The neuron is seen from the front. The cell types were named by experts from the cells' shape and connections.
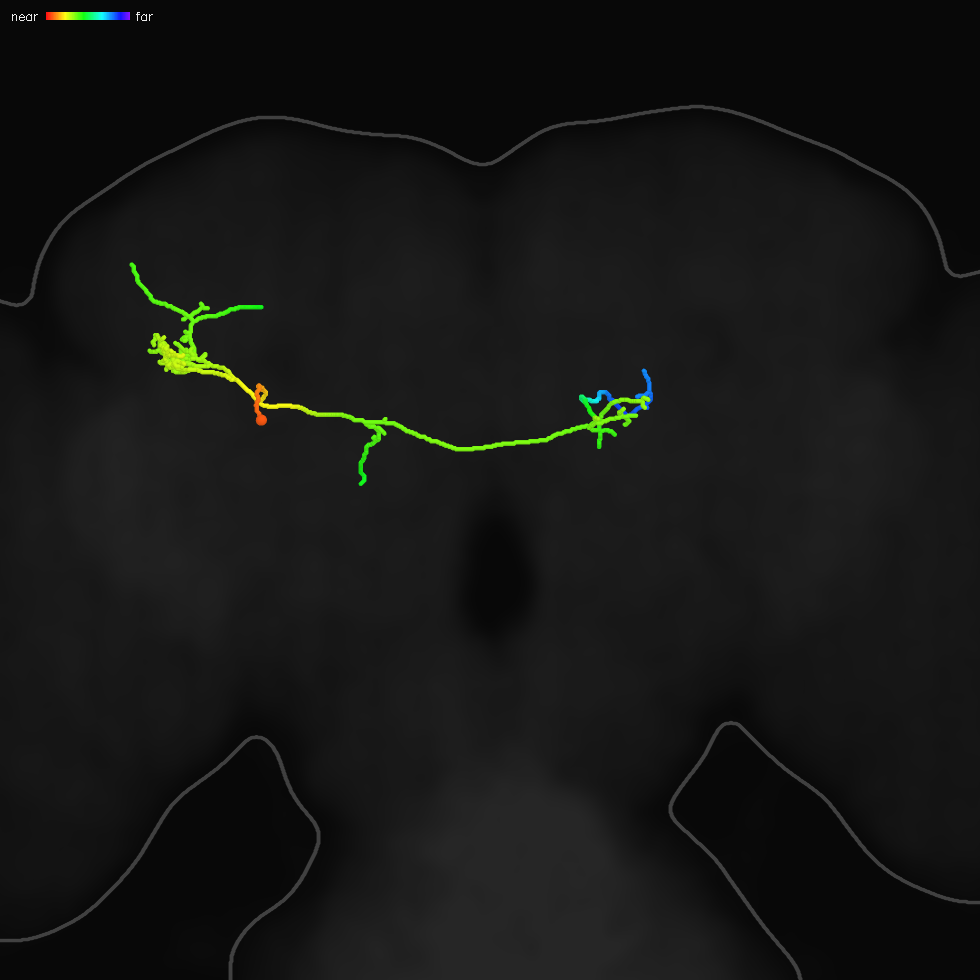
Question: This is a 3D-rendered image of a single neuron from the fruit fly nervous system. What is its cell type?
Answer: AOTU038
